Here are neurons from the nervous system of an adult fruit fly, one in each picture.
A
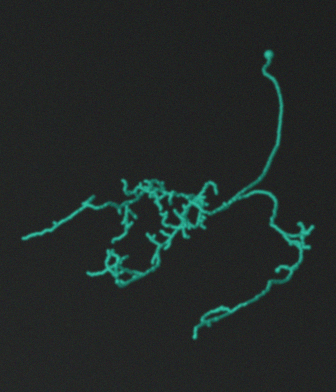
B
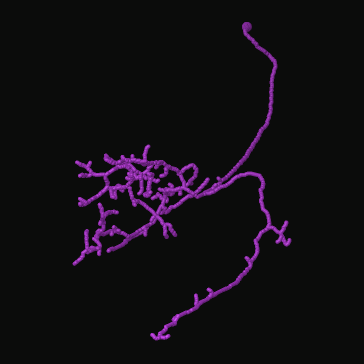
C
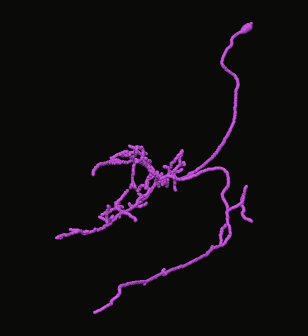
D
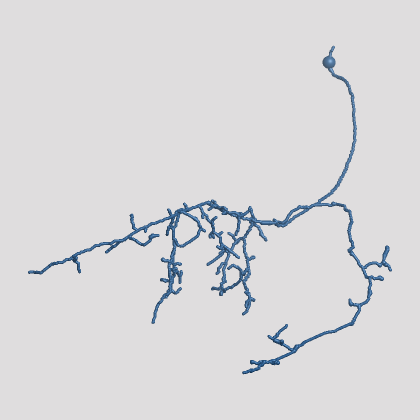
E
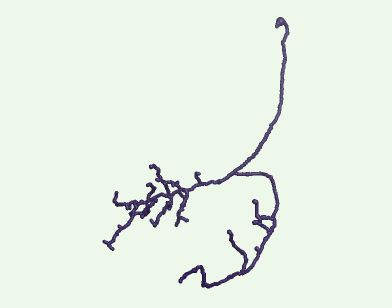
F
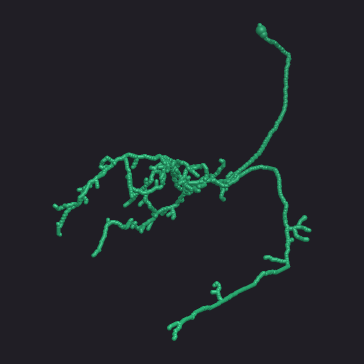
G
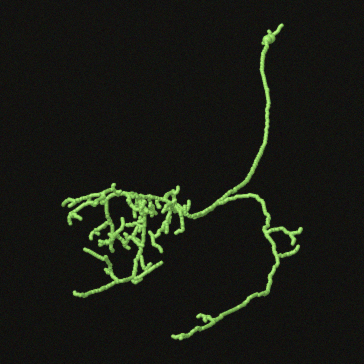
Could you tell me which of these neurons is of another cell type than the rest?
Picture E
